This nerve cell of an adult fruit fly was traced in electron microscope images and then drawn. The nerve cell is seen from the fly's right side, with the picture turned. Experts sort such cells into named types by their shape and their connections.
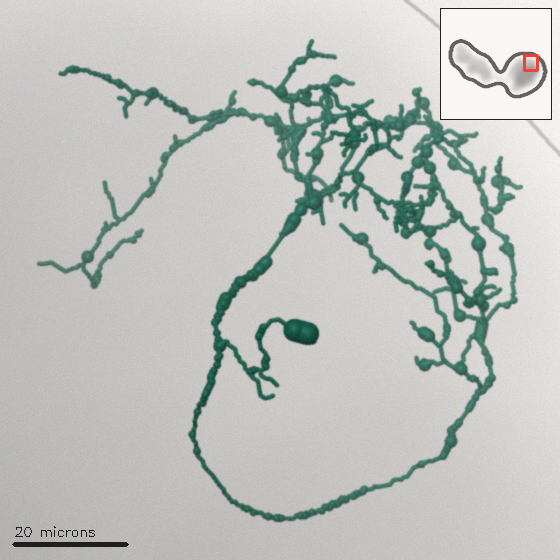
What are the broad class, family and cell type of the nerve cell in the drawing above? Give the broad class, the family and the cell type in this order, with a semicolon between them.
central-brain intrinsic neuron; hemilineage SLPal2; SLP038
